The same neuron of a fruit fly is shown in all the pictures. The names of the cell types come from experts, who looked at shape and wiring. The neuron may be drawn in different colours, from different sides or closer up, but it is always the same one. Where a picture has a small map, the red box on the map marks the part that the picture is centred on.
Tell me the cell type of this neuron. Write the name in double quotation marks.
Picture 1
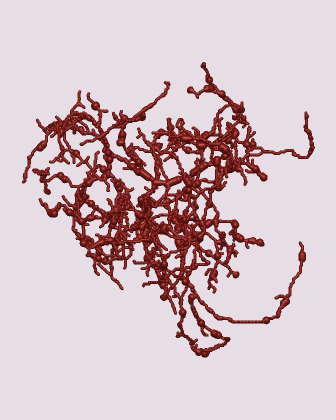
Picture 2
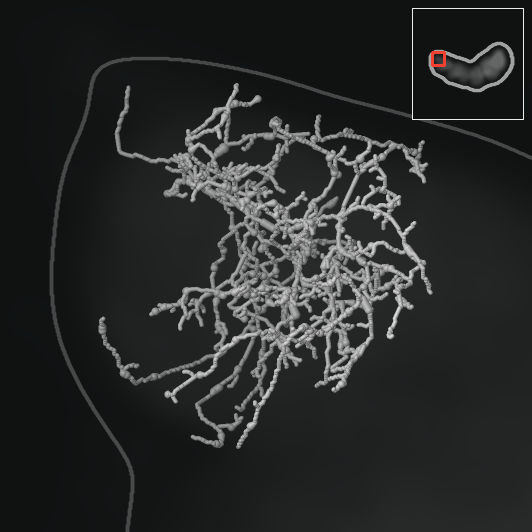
"INXXX267"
